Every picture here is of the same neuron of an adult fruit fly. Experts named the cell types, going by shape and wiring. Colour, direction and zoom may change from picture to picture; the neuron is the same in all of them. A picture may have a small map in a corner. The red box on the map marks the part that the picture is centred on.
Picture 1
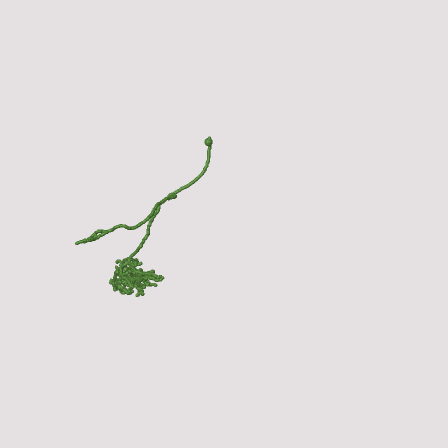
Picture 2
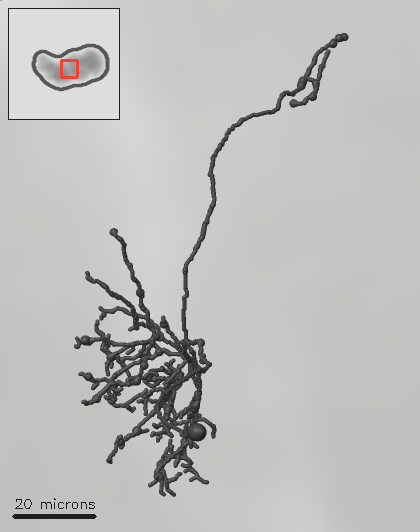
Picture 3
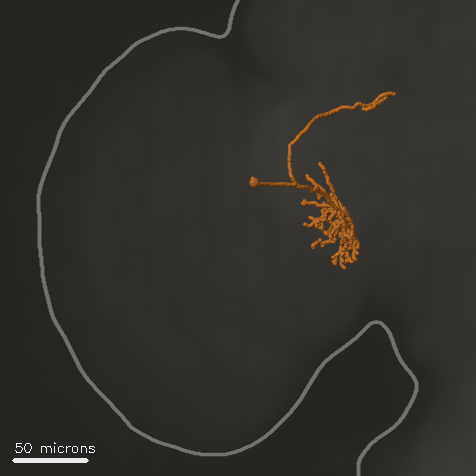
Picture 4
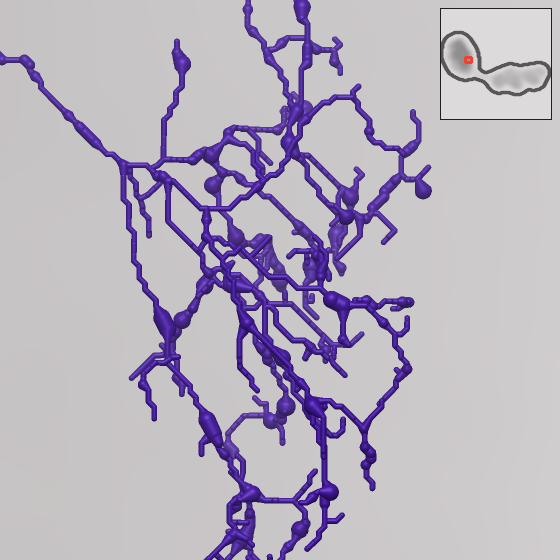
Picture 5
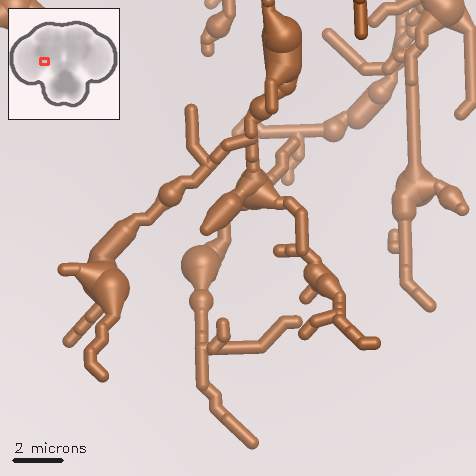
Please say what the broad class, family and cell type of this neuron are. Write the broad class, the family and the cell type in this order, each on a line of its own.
visual projection neuron
LC
LC20a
